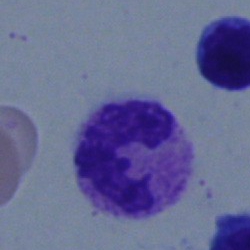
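Band neutrophil (central cell): the nucleus is deeply indented into a curved, C-like shape, and the indentation opens toward the right side of the cell. Fine lilac granules lie in pale pinkish-lilac cytoplasm.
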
